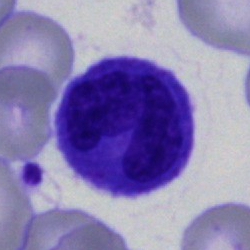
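Monocyte, the central cell of a stained human bone marrow smear, described feature by feature. The nucleus is bent into a horseshoe, its opening facing downward. The chromatin is clumped into dark patches. The cytoplasm is deep blue. Within the bend of the nucleus sits a paler area of cytoplasm.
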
